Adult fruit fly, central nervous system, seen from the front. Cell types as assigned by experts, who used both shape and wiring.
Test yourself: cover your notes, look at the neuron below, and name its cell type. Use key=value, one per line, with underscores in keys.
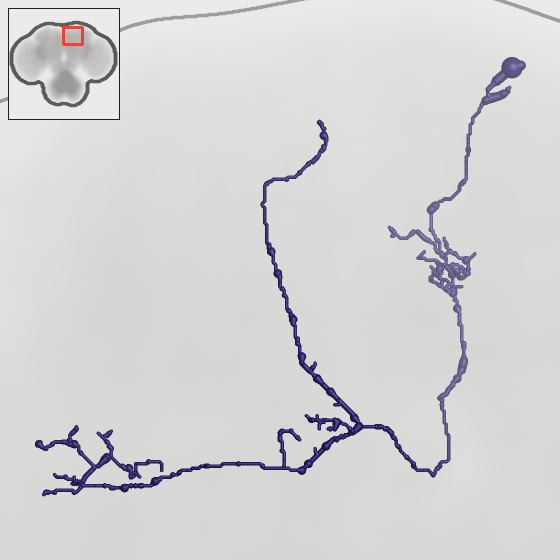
cell_type=KCa'b'-m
